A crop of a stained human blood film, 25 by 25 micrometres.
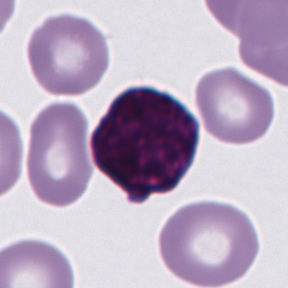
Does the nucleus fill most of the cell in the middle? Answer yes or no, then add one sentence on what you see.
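Yes. Cytoplasm shows only as a very thin rim at the edge of the cell.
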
